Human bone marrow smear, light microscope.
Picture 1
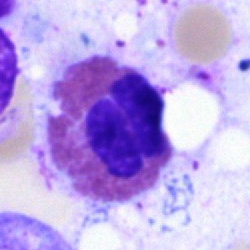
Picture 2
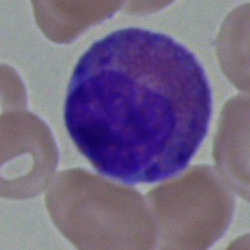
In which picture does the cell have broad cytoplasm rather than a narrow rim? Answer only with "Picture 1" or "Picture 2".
Picture 1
